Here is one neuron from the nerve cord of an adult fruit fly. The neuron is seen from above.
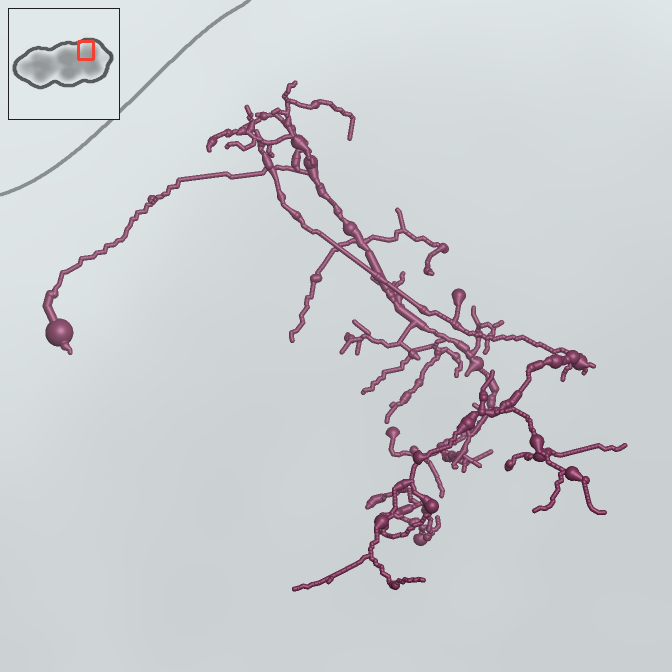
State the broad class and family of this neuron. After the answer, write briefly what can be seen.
This is a nerve-cord intrinsic neuron. The family is hemilineage 20A.22A. Dozens of branch ends can be seen. In this view it is about as wide as it is tall.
